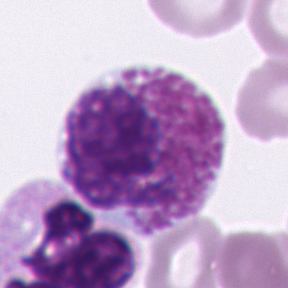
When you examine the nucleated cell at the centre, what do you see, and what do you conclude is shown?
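The nucleus sits off-centre, displaced toward the left side of the cell. Cytoplasm occupies roughly the right half and is packed with many reddish-purple granules, each coarse enough to be seen as a separate dot. This cell is an eosinophil.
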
